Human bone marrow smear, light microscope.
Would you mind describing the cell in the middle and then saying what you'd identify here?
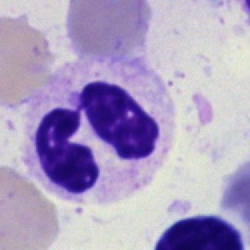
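Looking at the nucleus, I see two lobes held together by a thin strand. Its chromatin looks dense, clumped and dark purple. Around it, the cytoplasm is plentiful and pale pinkish-lilac, with fine, faint pinkish granules. So this is a segmented neutrophil.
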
